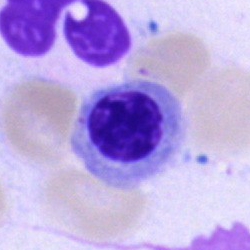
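Erythroblast. Point one: the chromatin is dark purple and coarsely clumped. Point two: no nucleoli can be seen in the nucleus. Point three: the cytoplasm is pale blue. Point four: its rim is wider below the nucleus than above it.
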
